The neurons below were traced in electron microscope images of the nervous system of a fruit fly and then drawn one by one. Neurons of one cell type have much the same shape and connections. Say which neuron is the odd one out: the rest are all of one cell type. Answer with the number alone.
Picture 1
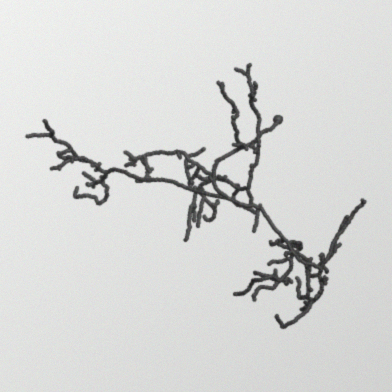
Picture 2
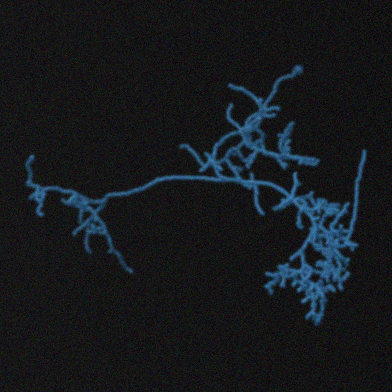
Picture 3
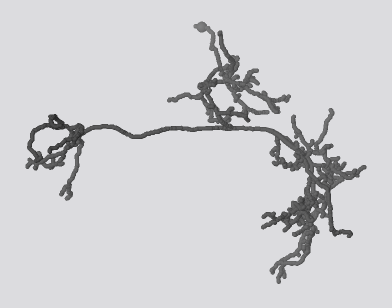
1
